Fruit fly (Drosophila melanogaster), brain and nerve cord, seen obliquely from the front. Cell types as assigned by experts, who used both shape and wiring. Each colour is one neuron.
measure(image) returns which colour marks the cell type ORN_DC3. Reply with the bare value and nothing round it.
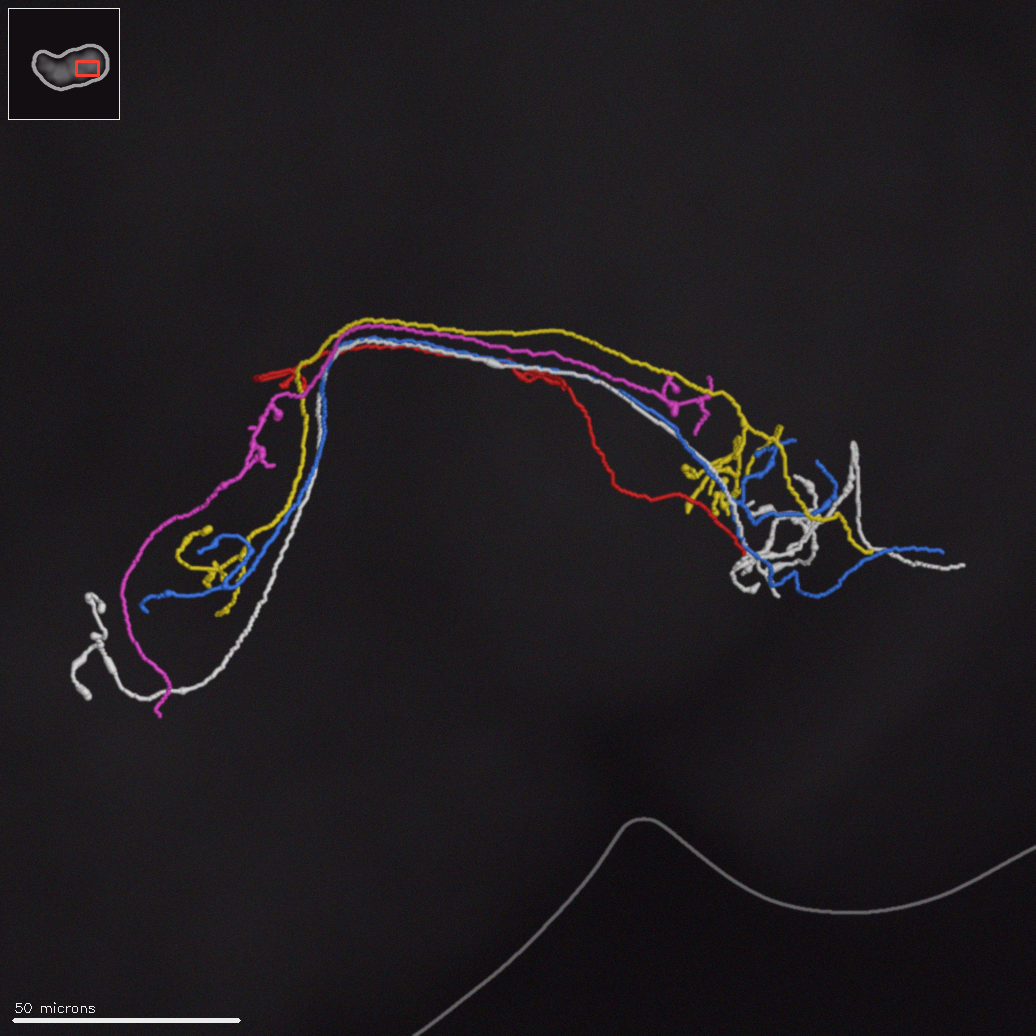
yellow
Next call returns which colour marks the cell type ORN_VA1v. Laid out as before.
white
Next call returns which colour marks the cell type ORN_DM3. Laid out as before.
red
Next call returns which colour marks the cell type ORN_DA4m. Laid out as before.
magenta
